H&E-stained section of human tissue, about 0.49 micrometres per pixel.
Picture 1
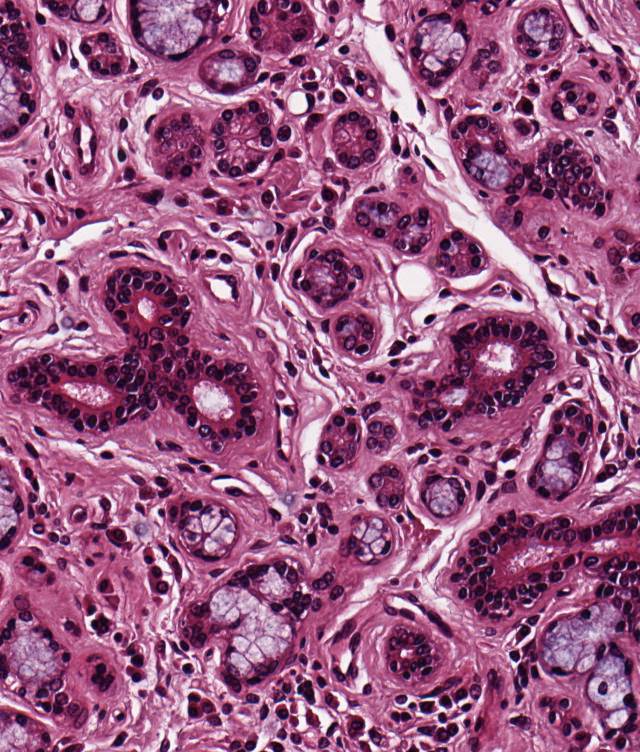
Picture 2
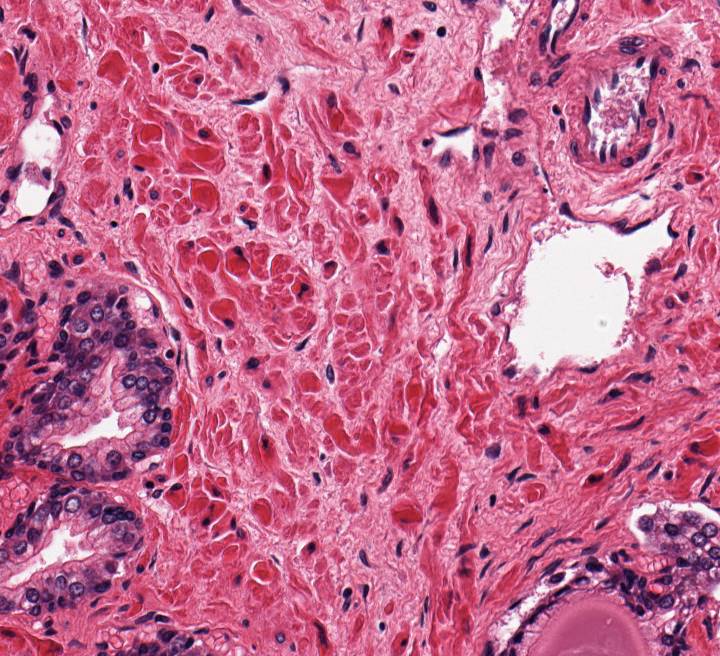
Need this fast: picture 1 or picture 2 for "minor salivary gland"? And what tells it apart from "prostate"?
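Minor salivary gland appears in picture 1 and prostate in picture 2. In picture 1, small rounded acini and branching ducts scatter among broad bands of pink fibrous stroma. The pale acini have small dark nuclei pushed to the outer cell edge; duct lumens are small and rounded relative to their thick epithelium. In picture 2, stroma fills the centre, with glands at the left edge and lower right corner. The left glands have columnar cells with pale, finely vacuolated cytoplasm and round nuclei. At the bottom edge, right of centre, a lumen holds a smooth, homogeneous pale pink rounded body.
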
